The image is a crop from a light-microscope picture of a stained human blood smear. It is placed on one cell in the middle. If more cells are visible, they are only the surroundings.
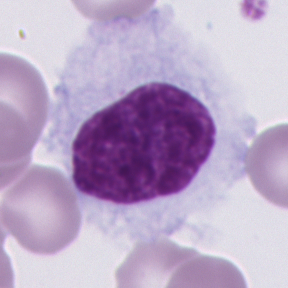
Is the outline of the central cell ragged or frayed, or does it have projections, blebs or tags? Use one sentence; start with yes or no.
Yes, the edge of this cell is rough, not smooth.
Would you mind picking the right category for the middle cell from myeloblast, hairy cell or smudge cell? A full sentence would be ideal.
In the crop, the cell of interest at the centre is a hairy cell.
